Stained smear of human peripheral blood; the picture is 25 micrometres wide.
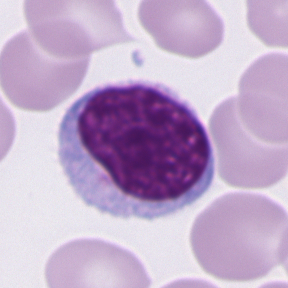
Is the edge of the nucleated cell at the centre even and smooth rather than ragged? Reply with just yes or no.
No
